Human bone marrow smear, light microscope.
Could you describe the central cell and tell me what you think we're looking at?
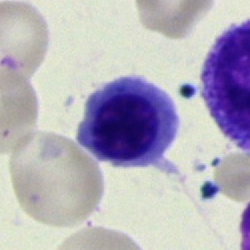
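What I notice first is a modest rim of cytoplasm going all the way around the nucleus. That cytoplasm is blue, and as far as I can tell it holds no granules. Off at the right edge of the picture, a larger, coarsely granular purple cell is cut off. So the cell in question is an erythroblast.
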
